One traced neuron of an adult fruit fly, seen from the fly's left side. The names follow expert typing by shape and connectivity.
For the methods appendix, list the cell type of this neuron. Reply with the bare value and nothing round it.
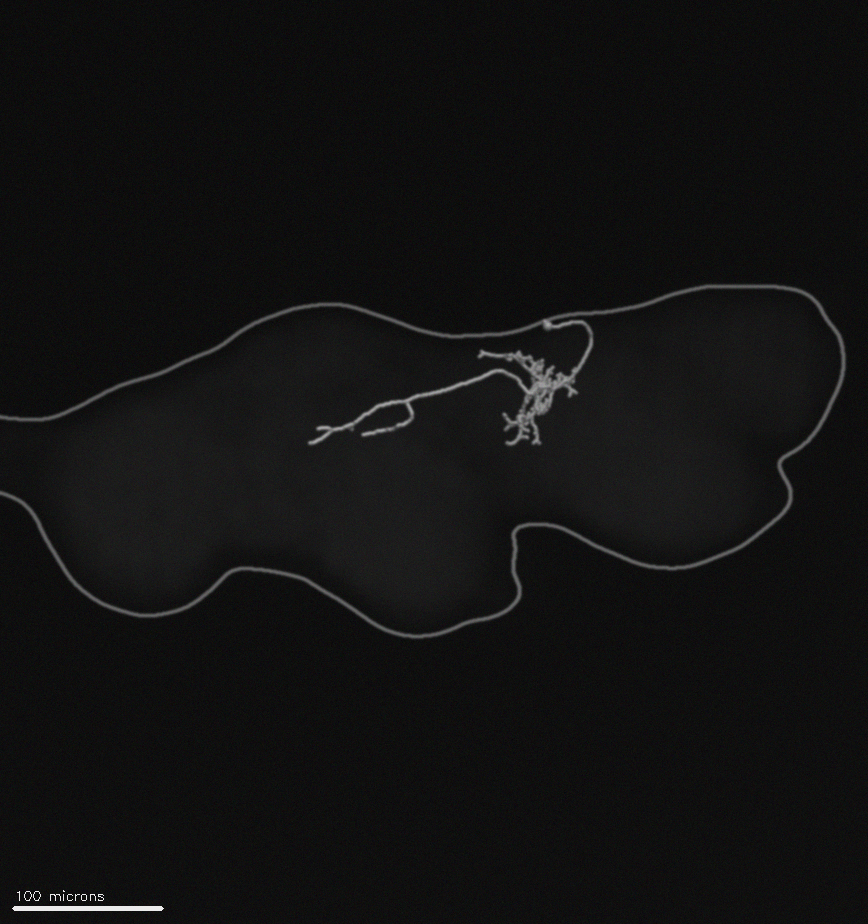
IN19B091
